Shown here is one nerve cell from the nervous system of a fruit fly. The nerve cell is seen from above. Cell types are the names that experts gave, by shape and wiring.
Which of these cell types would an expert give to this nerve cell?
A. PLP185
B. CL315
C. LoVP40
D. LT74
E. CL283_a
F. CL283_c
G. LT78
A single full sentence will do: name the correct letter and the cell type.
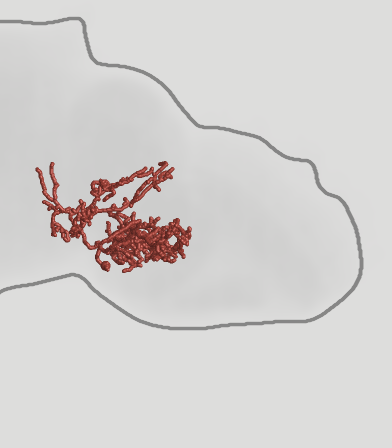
Among the options, G names the cell type of the nerve cell, namely LT78.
